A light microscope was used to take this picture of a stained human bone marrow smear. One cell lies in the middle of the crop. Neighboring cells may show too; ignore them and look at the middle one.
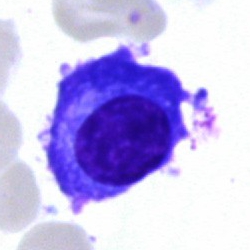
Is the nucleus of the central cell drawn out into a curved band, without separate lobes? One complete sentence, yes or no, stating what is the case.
No, its nucleus is not drawn out; it is one compact round or oval mass.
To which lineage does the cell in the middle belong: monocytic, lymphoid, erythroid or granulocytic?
lymphoid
